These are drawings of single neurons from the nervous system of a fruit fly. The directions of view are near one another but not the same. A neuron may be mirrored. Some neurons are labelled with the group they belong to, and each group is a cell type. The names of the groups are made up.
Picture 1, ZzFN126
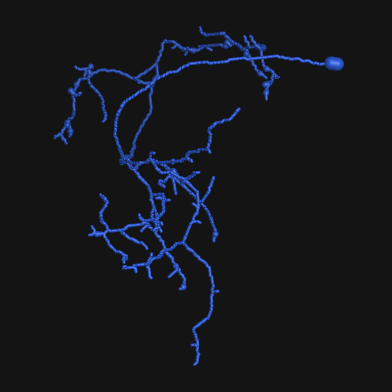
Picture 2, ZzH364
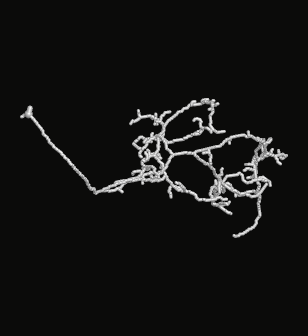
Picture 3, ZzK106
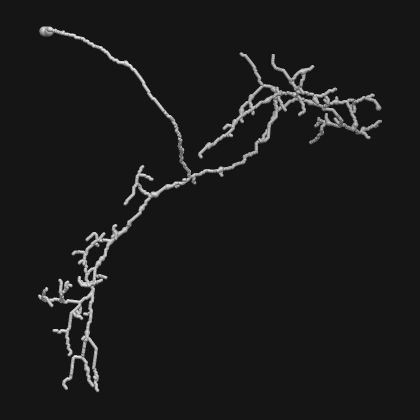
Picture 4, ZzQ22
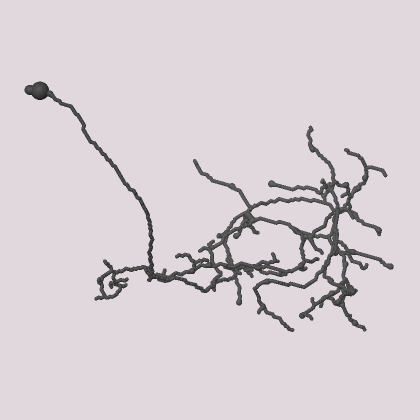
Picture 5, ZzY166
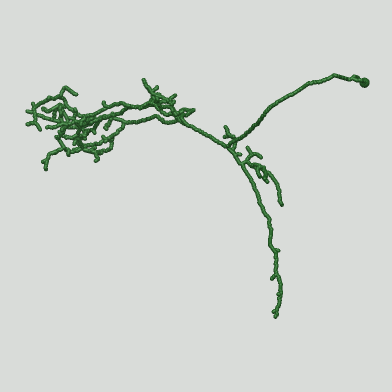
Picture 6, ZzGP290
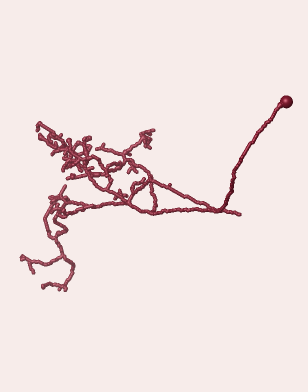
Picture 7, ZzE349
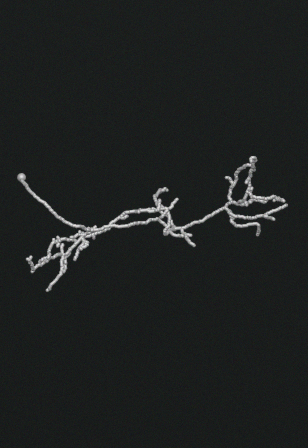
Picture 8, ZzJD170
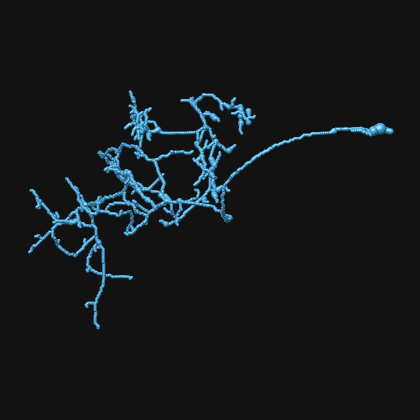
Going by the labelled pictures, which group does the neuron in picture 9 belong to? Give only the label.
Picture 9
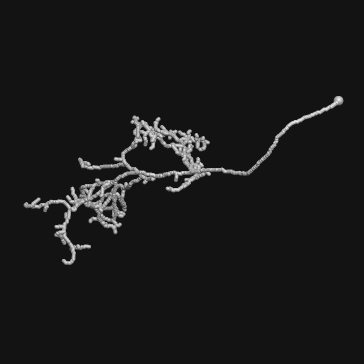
ZzJD170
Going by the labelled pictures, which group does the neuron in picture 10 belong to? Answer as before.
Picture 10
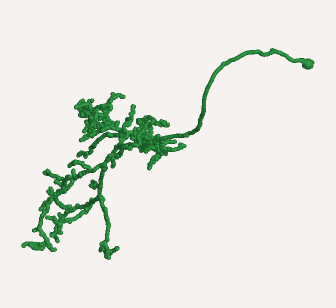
ZzGP290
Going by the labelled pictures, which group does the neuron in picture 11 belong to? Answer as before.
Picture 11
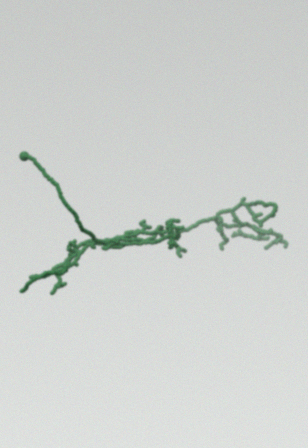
ZzE349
